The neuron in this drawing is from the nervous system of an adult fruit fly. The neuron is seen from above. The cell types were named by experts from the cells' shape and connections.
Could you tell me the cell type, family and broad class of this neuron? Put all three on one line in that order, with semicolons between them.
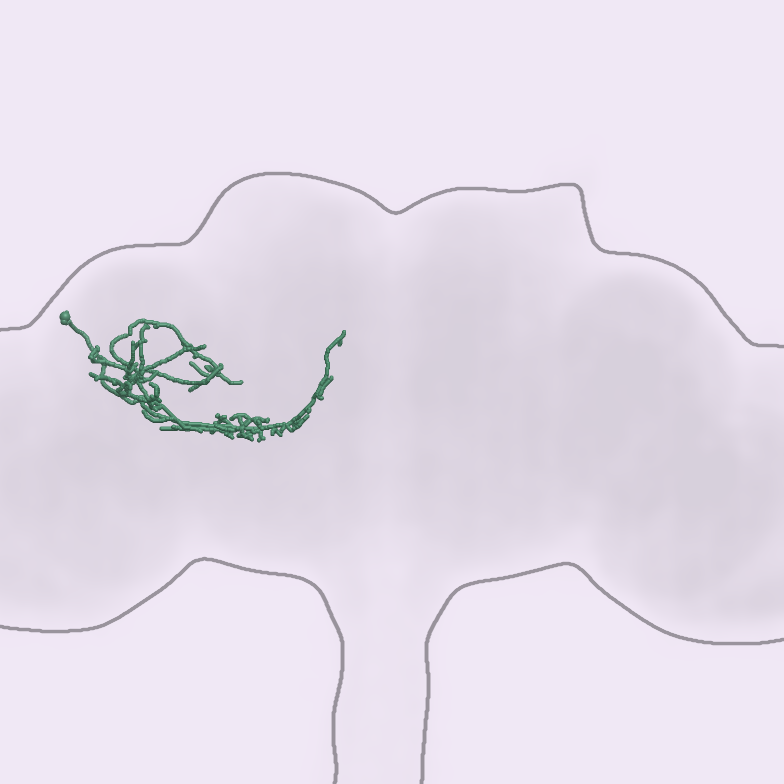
SLP138; hemilineage SLPal5; central-brain intrinsic neuron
